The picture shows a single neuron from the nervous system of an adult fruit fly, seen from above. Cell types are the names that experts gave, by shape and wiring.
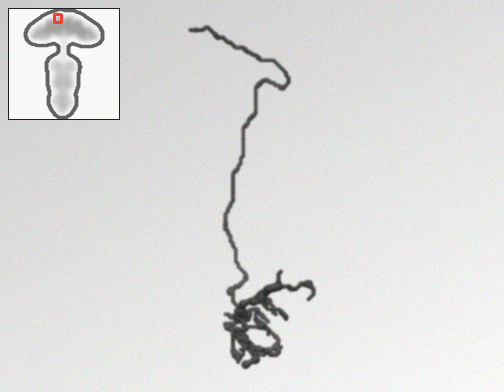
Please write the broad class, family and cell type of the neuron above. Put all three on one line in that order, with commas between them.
sensory neuron entering the brain, class thermosensory, TRN_VP1m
